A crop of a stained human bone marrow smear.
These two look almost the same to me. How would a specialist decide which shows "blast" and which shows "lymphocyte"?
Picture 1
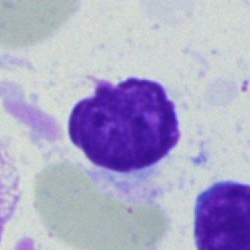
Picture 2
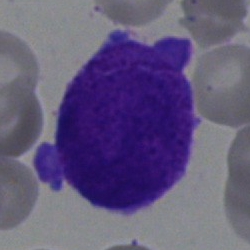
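Picture 1 shows a lymphocyte; picture 2 shows a blast. The outline in picture 1 is lumpy and irregular rather than smoothly round, with a small pointed projection at the upper left edge, whereas the cell in picture 2 is oval and slightly taller than it is wide. The lymphocyte's chromatin is dense and deep purple with a few paler patches; the blast's chromatin is finely stippled rather than coarsely clumped.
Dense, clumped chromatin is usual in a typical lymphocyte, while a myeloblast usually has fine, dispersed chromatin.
In both cells the nucleus takes up almost the entire cell: no clear rim of cytoplasm is seen around the lymphocyte's nucleus, and the blast leaves very little visible cytoplasm.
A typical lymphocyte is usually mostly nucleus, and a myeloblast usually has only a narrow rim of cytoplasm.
The blast also carries small rounded blebs at the upper right and lower left, the left one paler and more bluish than the body of the cell, and no vacuoles are visible in it.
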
